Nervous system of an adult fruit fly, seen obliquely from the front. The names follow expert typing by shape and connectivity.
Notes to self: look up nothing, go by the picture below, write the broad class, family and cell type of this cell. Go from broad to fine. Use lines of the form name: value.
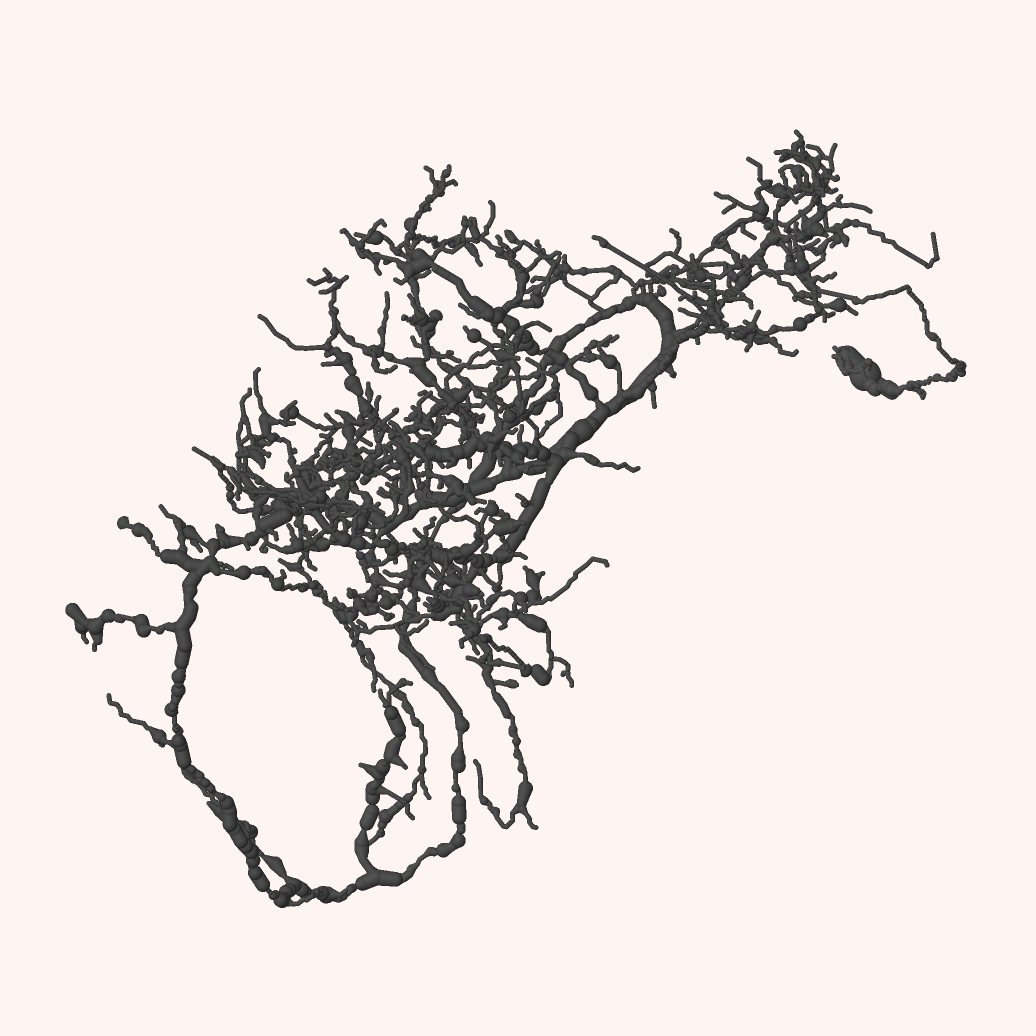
broad class: central-brain intrinsic neuron
family: hemilineage DM4_dorsal
cell type: CRE077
